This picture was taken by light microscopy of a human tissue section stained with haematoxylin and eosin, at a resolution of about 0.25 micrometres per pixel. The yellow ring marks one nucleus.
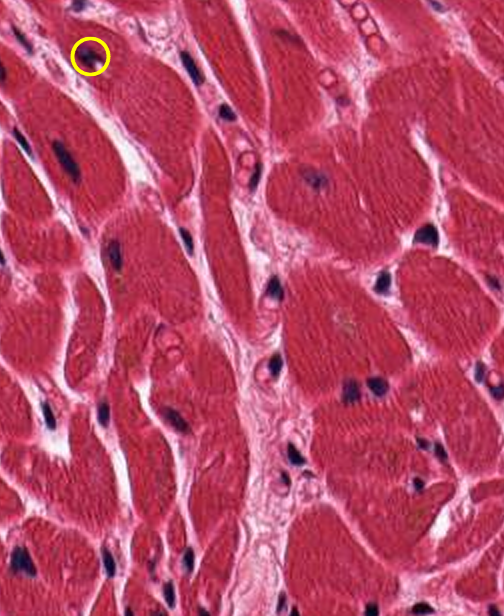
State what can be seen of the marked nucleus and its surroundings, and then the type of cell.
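The nucleus is a dark purple, oval body lying in the middle of the fibre, away from its edges. The cytoplasm is plentiful and deep pink, with a faint fine streaky texture. The cell is an elongated fibre running diagonally, parallel to neighbouring fibres, and separated from them by thin pale wispy strands. This is a cardiomyocyte.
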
